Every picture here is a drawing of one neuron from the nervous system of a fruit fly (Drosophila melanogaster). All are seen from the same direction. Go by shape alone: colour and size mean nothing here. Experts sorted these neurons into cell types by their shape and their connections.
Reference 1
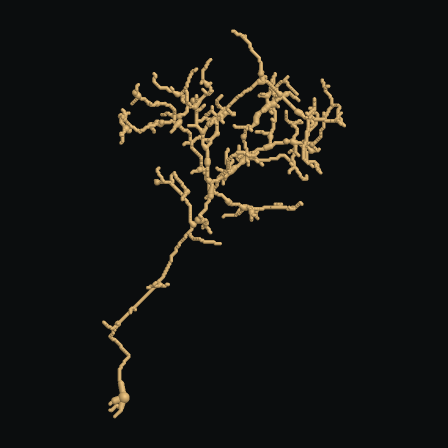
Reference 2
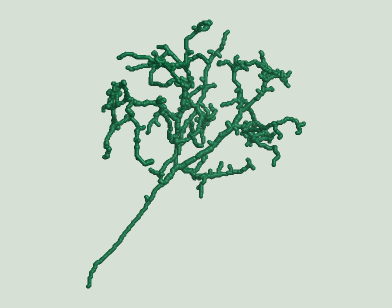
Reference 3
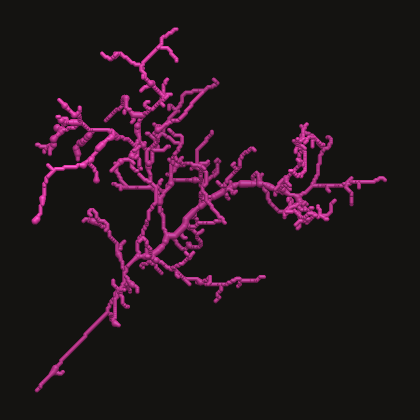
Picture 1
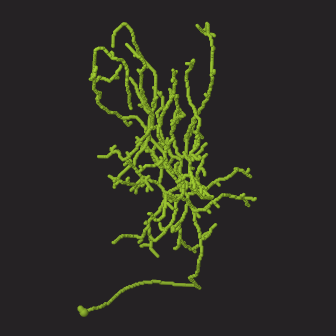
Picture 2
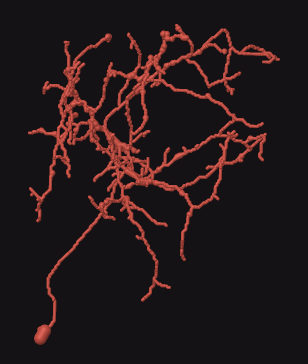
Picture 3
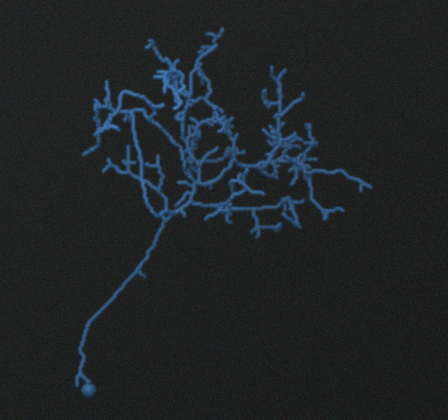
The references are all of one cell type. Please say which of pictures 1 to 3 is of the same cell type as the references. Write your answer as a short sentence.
The neuron in picture 3 is of the same cell type.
